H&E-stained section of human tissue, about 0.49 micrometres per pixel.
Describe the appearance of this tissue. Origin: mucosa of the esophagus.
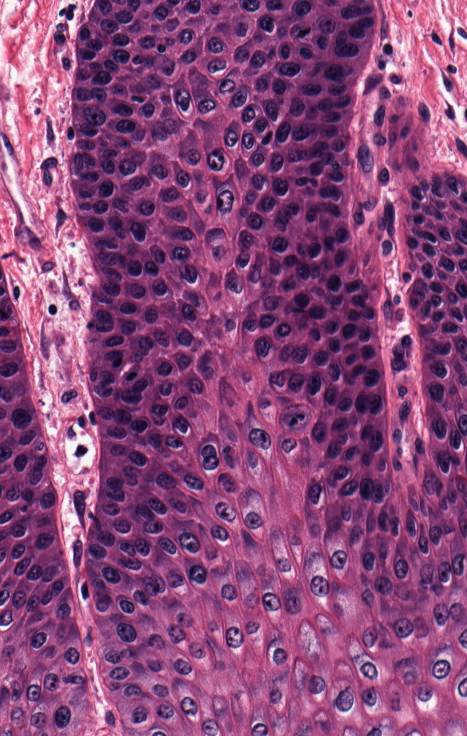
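A broad band of stratified squamous epithelium runs vertically mid-field, flanked by narrow pink connective tissue strips. Upper cells look crowded, dark-nucleated, scant in cytoplasm; lower ones are larger, with more pale pink cytoplasm. Below, interestingly, fine intercellular bridges link the larger cells; several show clear perinuclear halos.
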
